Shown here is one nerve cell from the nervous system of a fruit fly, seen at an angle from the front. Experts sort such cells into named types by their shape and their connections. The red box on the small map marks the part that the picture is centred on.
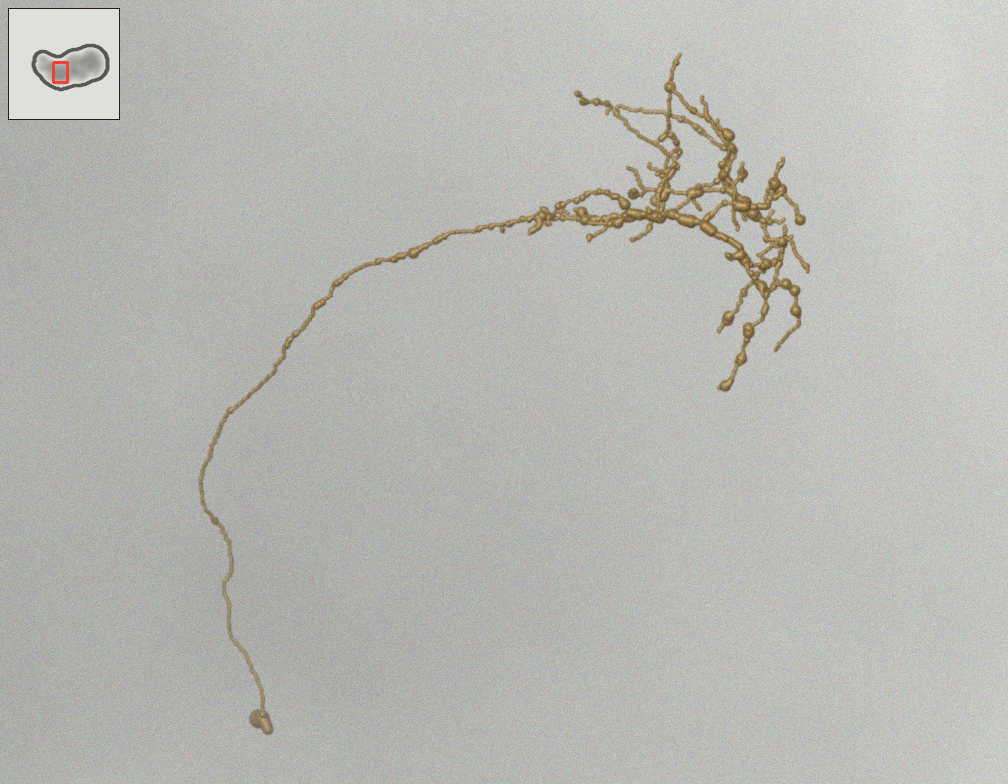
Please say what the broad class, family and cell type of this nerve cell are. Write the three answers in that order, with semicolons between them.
nerve-cord intrinsic neuron; hemilineage 06B; IN06B079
